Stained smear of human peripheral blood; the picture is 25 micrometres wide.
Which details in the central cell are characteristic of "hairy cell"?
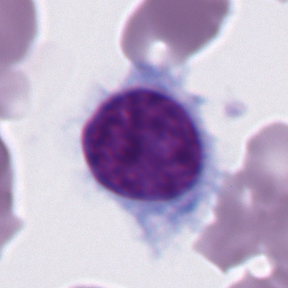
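Hairy cell. Goes with it: fine hair-like threads project from the edge of the cytoplasm.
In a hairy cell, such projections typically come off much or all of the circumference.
Also seen: pale blue cytoplasm, extending furthest below the nucleus and thinnest on its left side. Nucleus round in outline, about 10 micrometres across.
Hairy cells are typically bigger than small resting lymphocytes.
Chromatin dark purple and finely textured, with no coarse blocks.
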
